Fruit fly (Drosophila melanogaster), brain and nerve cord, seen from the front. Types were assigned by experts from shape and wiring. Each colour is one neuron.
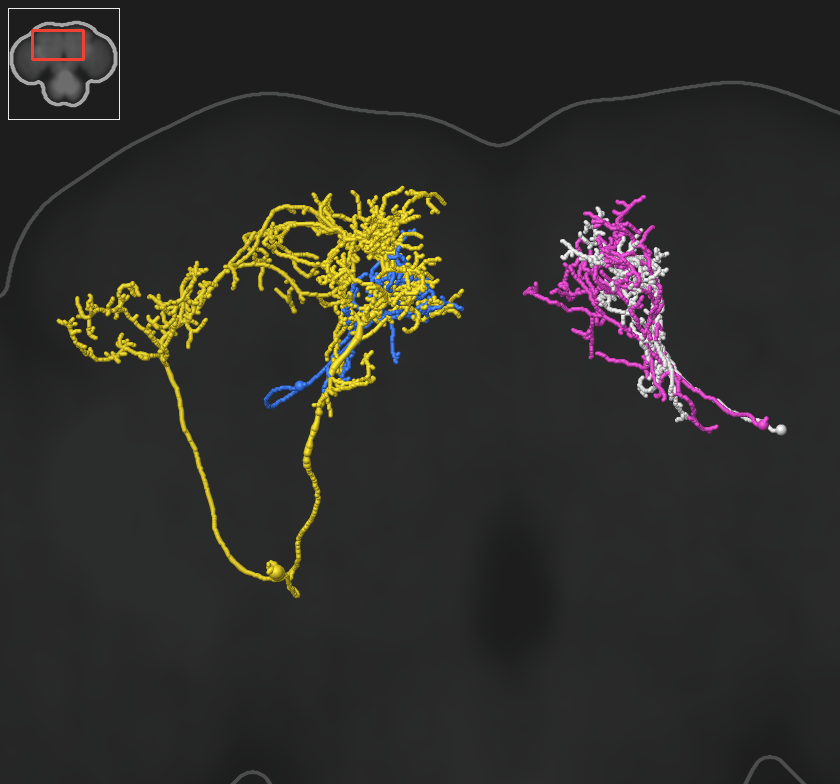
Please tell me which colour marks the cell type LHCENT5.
yellow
